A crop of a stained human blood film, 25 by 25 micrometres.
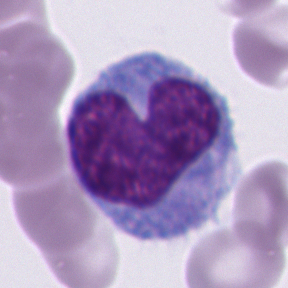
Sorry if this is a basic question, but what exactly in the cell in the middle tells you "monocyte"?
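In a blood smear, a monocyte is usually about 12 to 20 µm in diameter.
The size goes with the name: this cell is about 16 micrometres across. The nucleus, about 14 by 11 micrometres, lies toward the upper left, its upper edge deeply notched into a folded, kidney-like shape. Its purple chromatin forms a fine, lacy, strand-like pattern rather than coarse dark clumps. The cytoplasm shows only a faint, fine granularity, with no large coarse granules, and forms a wider band at the lower right.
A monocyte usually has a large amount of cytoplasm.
Here the nucleus fills about 60% of the cell's area.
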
